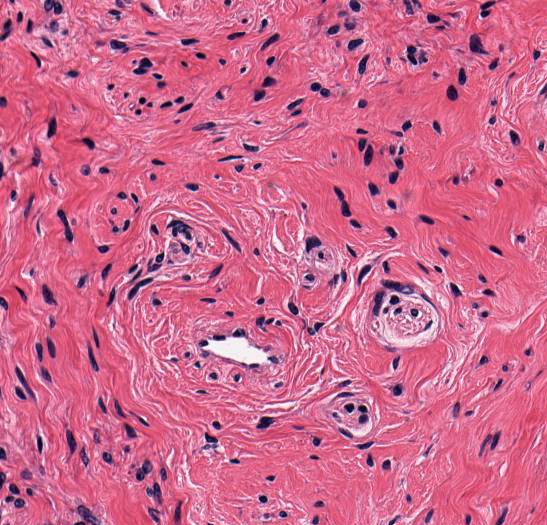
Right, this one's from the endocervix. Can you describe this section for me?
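Notice first that dense pink collagenous stroma fills the whole field, its fibres running in wavy bundles in varying directions. Dark, elongated spindle-shaped nuclei are scattered throughout the collagen. Right of centre, see a round structure with a pale rim enclosing a small group of nuclei.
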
